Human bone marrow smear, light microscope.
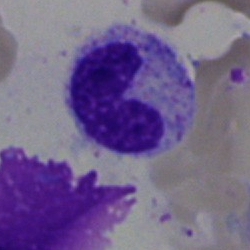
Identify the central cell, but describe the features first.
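First, nucleus shape: kidney-shaped, with a deep notch opening to the right. Next, position: the nucleus lies toward the left side of the cell. Then chromatin: coarse and clumped. Last, cytoplasm: fine purple granules scattered through it. The cell is a band neutrophil.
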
